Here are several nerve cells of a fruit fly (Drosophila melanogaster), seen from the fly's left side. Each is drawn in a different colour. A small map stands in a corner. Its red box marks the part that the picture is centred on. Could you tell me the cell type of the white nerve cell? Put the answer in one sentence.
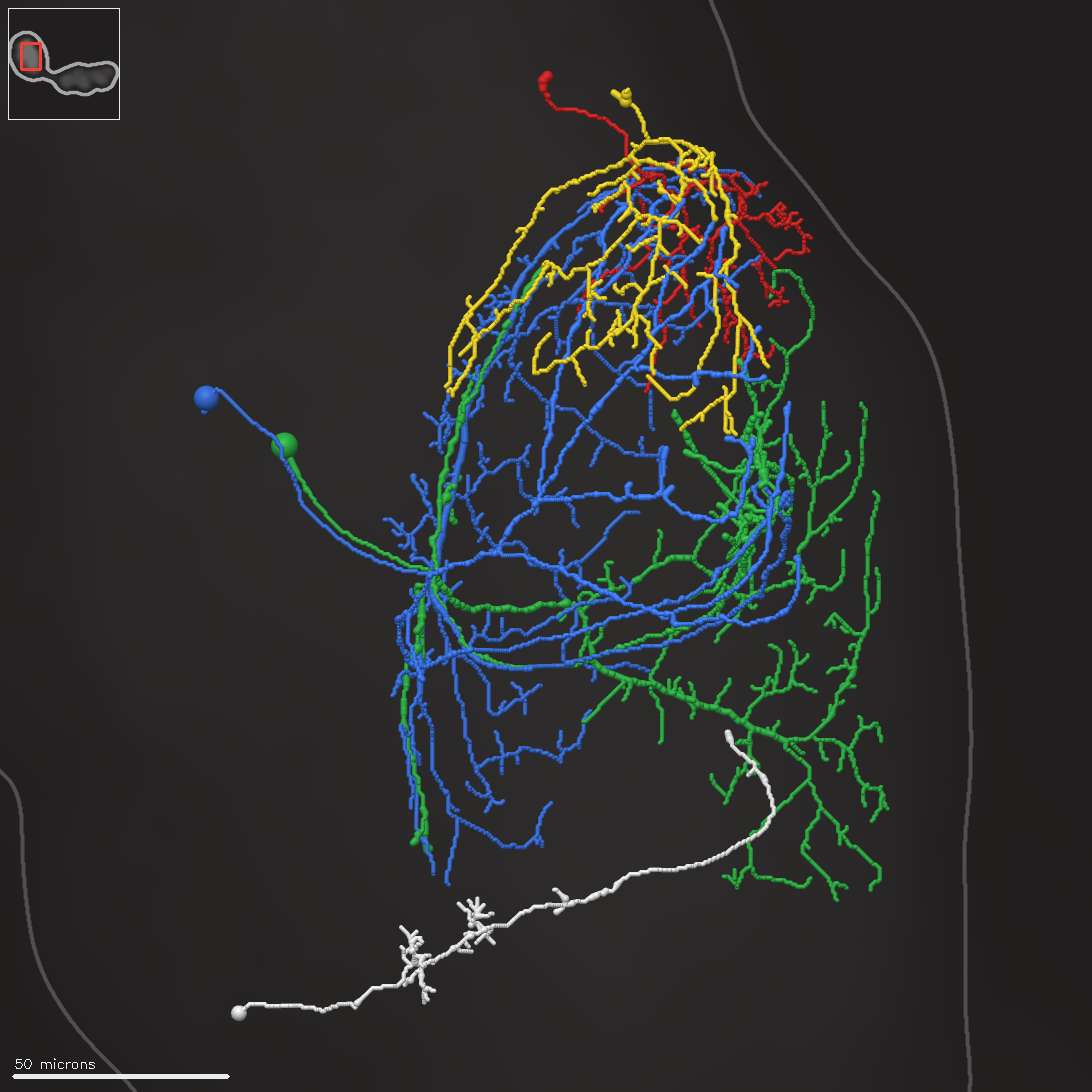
The cell type is Tm3.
